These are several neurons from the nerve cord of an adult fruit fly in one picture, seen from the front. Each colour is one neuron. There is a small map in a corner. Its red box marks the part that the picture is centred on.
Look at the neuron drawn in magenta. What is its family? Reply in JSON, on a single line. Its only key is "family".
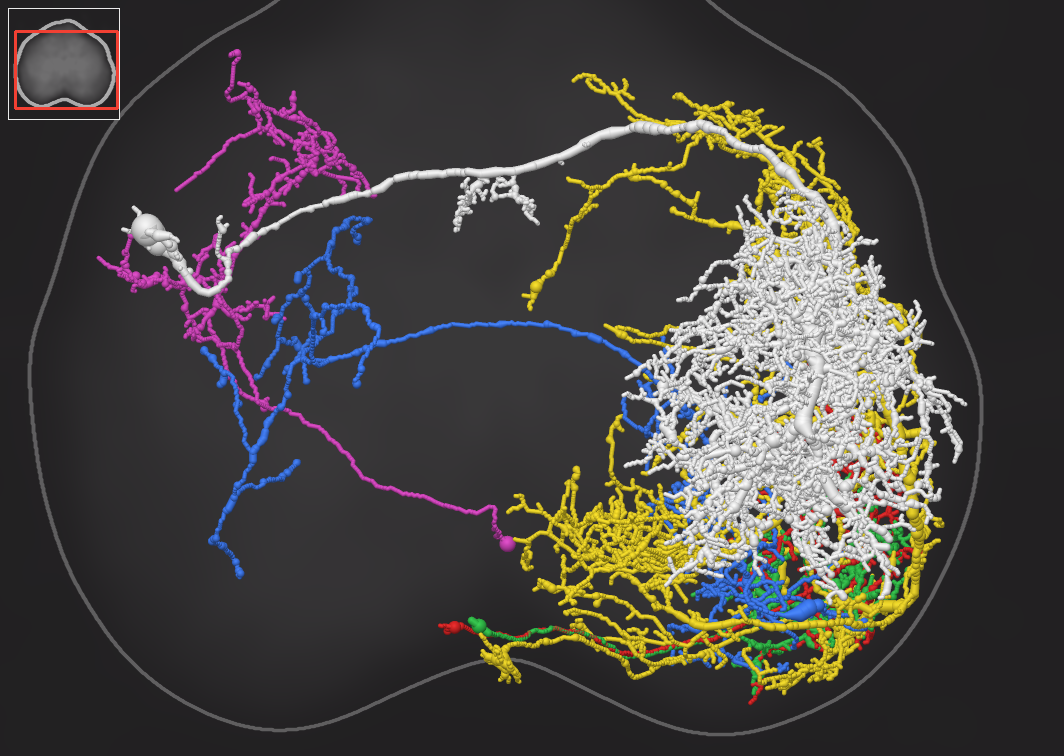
{"family": "hemilineage 13B"}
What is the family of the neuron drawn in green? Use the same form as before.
{"family": "hemilineage 13B"}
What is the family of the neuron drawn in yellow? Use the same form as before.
{"family": "hemilineage 13B"}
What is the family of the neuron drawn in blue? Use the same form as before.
{"family": "hemilineage 08B"}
